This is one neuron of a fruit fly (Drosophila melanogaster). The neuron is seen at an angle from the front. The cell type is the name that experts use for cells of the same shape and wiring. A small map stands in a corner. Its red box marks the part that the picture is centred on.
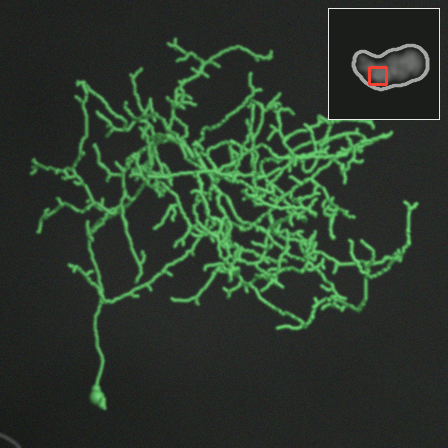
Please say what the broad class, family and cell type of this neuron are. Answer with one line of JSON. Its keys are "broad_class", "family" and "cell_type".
{"broad_class": "nerve-cord intrinsic neuron", "family": "hemilineage 00A", "cell_type": "IN00A050"}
